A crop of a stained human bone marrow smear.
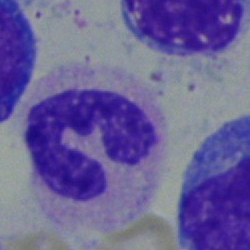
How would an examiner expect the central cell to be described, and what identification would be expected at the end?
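In outline the cell is round, with a smooth edge. Its chromatin is dark purple and coarsely clumped, while the abundant cytoplasm is pale pinkish-lilac and holds fine, faint lilac granules. It is a band neutrophil.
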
